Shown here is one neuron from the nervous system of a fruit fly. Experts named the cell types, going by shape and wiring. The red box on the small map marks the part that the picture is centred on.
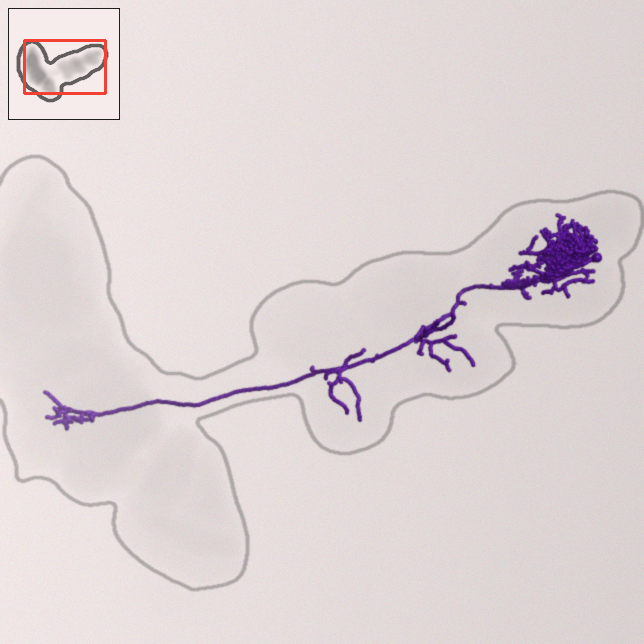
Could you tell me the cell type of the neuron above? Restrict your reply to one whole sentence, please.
Belonging to the cell type AN05B100 is this neuron.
